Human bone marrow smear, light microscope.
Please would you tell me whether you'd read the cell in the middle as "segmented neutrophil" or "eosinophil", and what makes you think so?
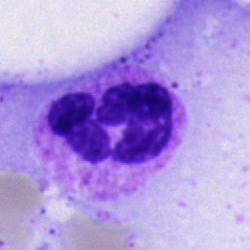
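Segmented neutrophil, not eosinophil. The moderate rim of pale pink-lilac cytoplasm around the nucleus holds many fine pinkish-violet granules, spread evenly.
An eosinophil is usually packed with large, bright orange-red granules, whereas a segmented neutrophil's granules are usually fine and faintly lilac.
Those fine granules settle it. The chromatin is dense, dark purple and clumped throughout the lobes, and the outline is roughly round and smooth, without surface projections.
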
